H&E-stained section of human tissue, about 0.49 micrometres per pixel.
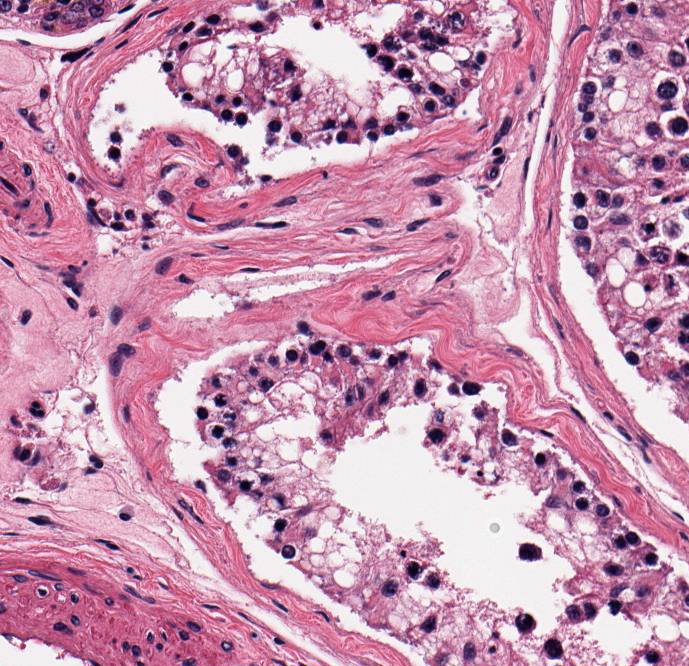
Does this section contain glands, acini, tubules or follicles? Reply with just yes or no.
Yes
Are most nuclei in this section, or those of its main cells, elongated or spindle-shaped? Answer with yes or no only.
No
